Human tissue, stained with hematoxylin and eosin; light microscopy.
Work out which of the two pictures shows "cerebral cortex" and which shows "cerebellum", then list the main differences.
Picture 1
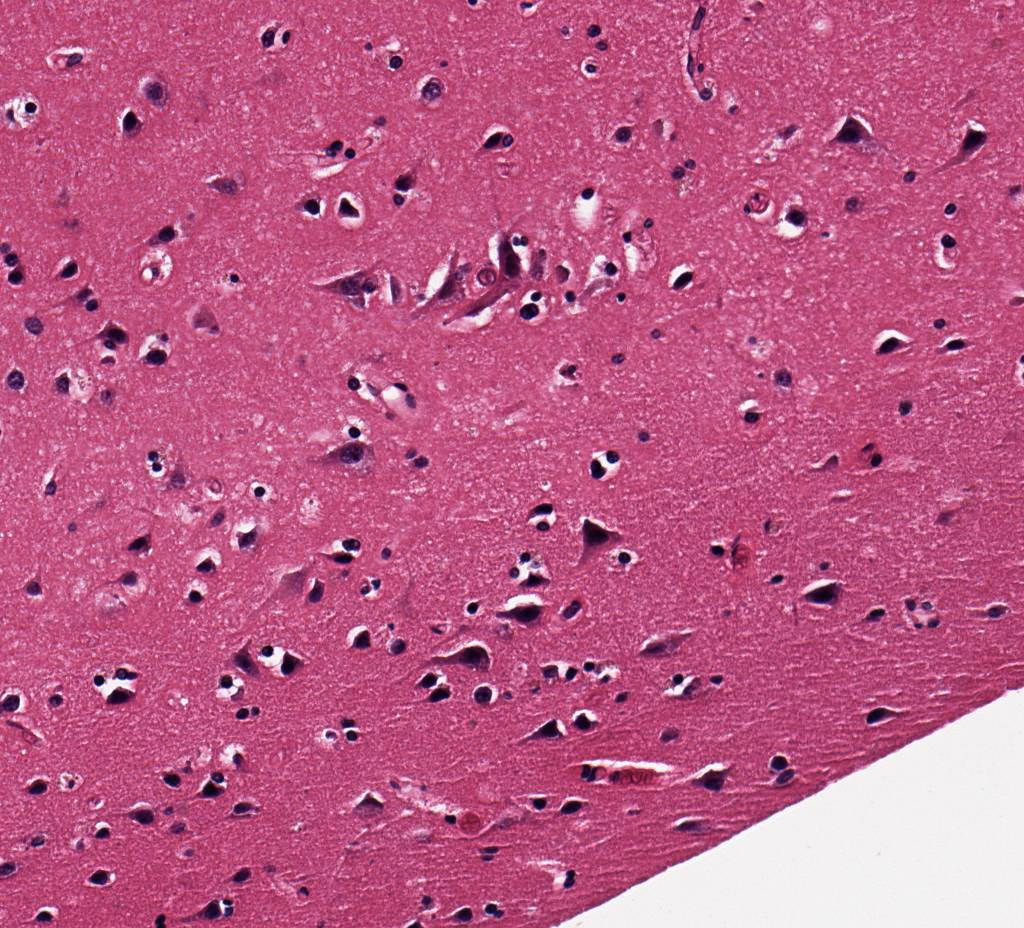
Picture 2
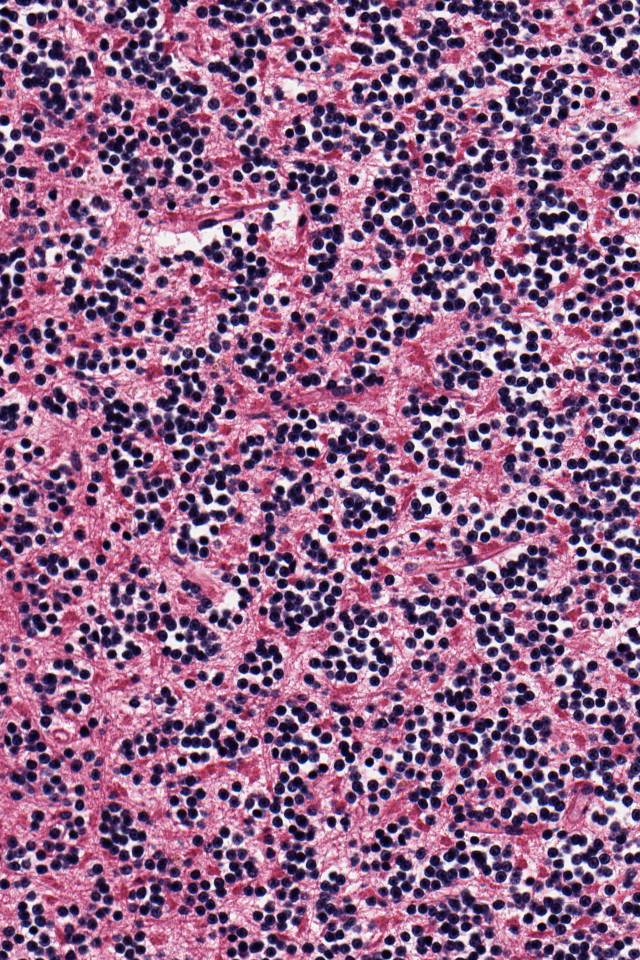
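Picture 1 shows cerebral cortex, and picture 2 shows cerebellum. First, arrangement: picture 1 has cells scattered singly in a finely granular pink fibrillary background with no organised units, whereas in picture 2 densely packed small cells fill the whole field in irregular clusters and cords. Second, nuclei: in picture 2 those of the packed cells are small, round, dark and closely alike in size. Third, between the clusters of picture 2 lie irregular islands of pale pink, finely fibrillary material rather than dense collagen bands. Fourth, in picture 1 many cell bodies sit in clear empty halos from shrinkage, and no epithelium, glands or fat cells appear.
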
